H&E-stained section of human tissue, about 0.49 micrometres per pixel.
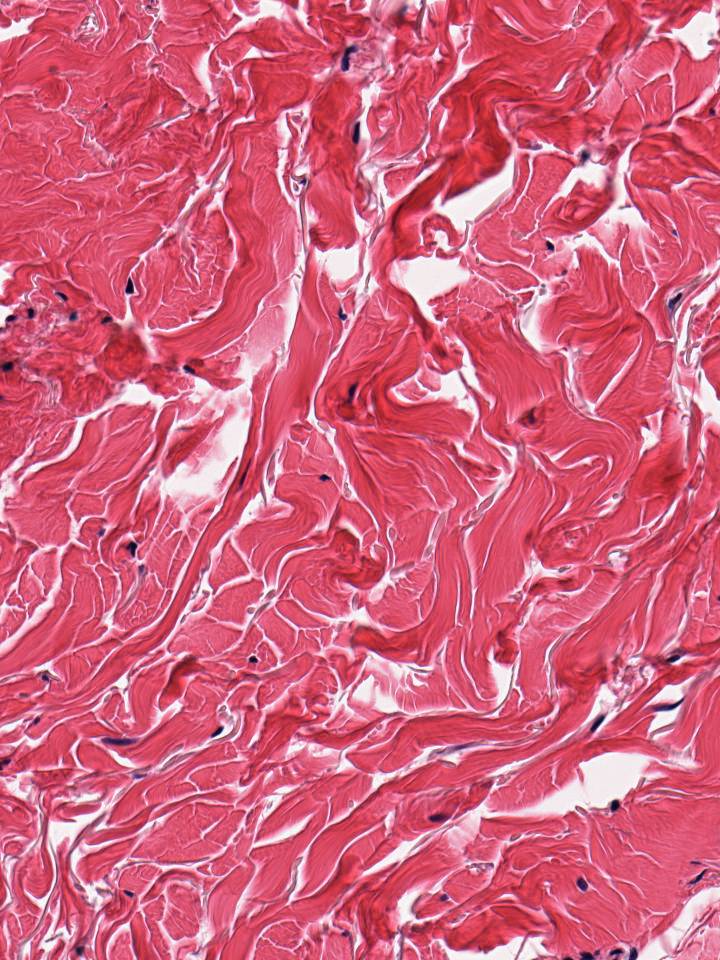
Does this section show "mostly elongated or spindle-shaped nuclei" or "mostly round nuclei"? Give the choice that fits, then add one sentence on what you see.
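Mostly elongated or spindle-shaped nuclei. Small, dark, elongated nuclei lie sparsely scattered in the narrow spaces between the bundles.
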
